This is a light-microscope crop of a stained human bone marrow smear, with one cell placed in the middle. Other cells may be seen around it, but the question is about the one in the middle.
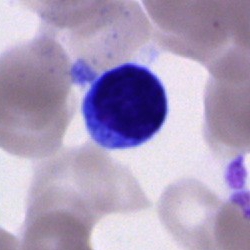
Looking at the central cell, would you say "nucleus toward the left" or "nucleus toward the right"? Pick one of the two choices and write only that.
Nucleus toward the right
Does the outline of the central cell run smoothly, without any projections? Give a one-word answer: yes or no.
Yes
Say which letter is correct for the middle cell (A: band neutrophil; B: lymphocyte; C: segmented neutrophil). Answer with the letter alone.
B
